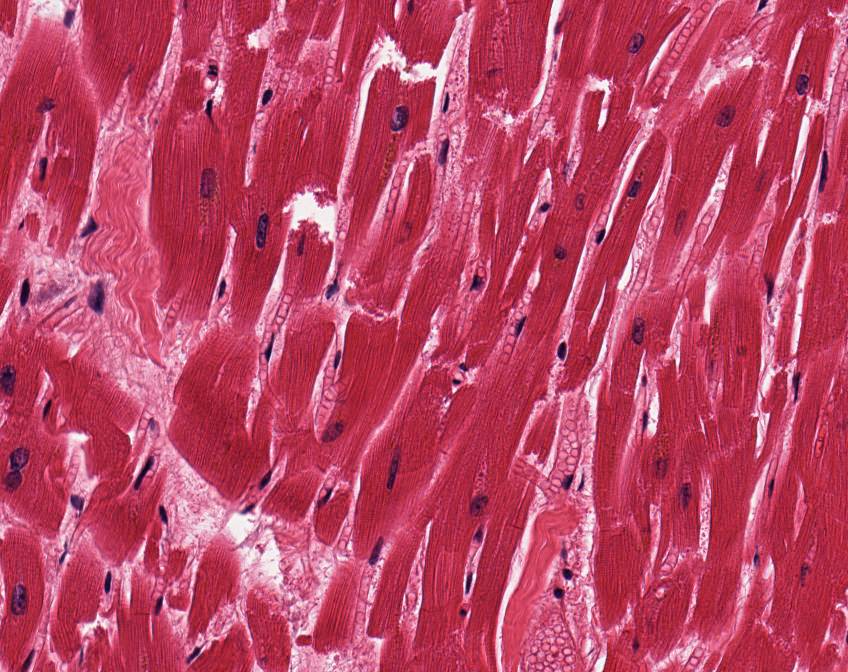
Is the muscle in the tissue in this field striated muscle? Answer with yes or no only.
Yes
